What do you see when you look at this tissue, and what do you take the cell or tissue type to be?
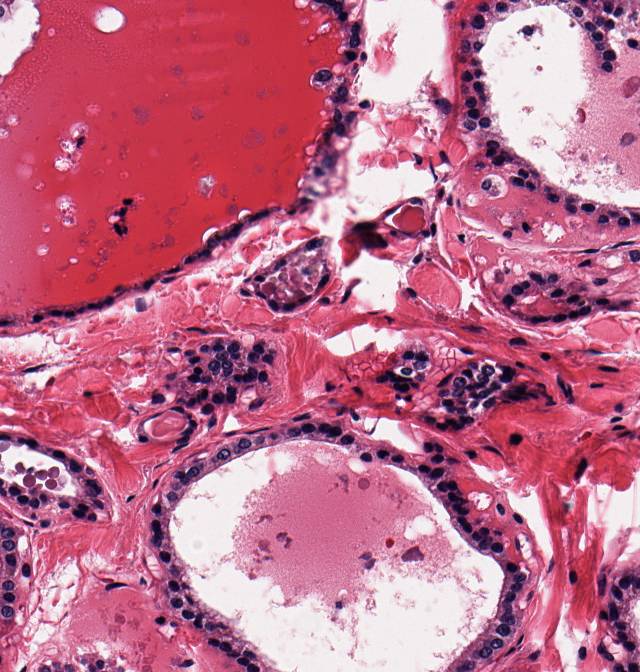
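Several dilated glandular spaces, separated by stromal bands, make up the field. A single layer of flattened cells lines the upper-left space. The lower-centre gland has a single layer of cuboidal cells with round dark nuclei. Small clusters of round, dark-nucleated cells lie in the stroma across mid-field. This tissue is thyroid.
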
